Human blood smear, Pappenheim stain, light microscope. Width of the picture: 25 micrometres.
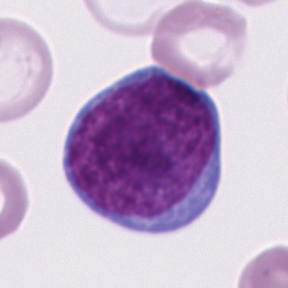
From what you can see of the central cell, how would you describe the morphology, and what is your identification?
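Look first at the outline, which is smooth and rounded. The nucleus is round to oval and has no indentation. Around it the cytoplasm makes only a thin rim, and that rim is widest at the lower right. You will find no vacuoles in the cytoplasm. This is a myeloblast.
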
